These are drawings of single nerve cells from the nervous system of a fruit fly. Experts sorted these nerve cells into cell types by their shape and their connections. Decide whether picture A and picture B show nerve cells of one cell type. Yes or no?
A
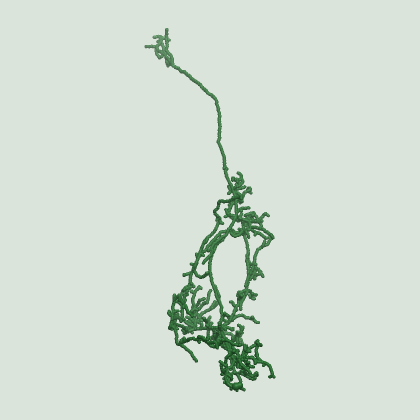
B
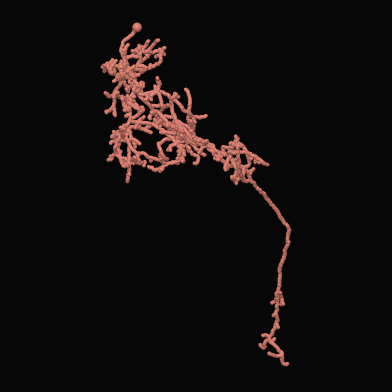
yes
